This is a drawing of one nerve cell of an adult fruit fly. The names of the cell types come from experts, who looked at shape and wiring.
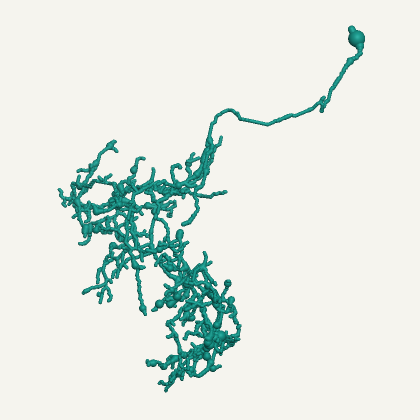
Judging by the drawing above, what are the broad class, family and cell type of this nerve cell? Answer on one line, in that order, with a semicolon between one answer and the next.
central-brain intrinsic neuron; hemilineage SLPpm1; LHCENT12_b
